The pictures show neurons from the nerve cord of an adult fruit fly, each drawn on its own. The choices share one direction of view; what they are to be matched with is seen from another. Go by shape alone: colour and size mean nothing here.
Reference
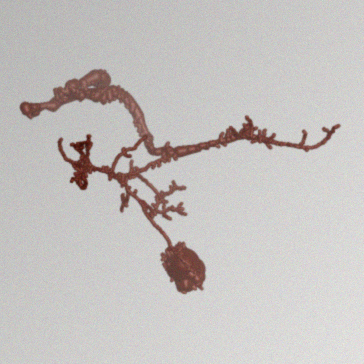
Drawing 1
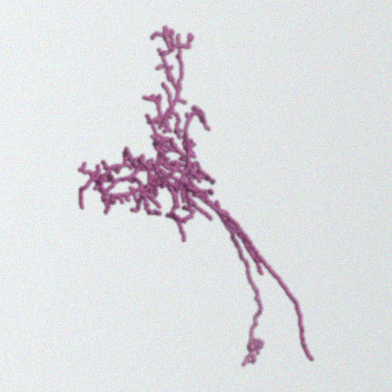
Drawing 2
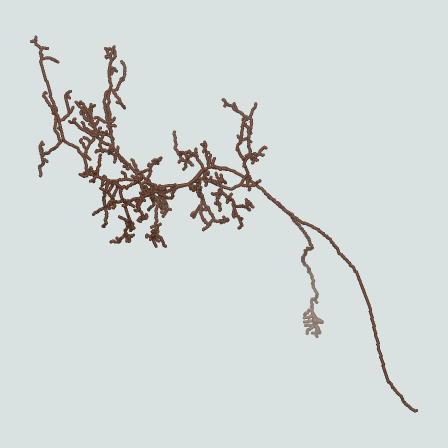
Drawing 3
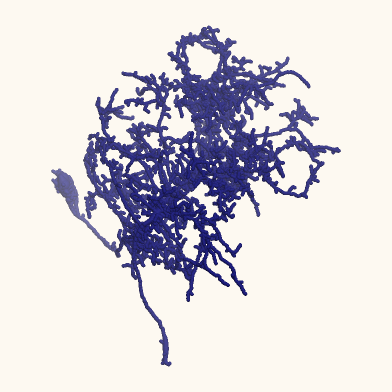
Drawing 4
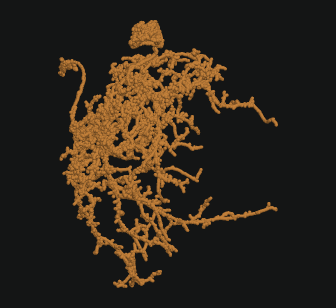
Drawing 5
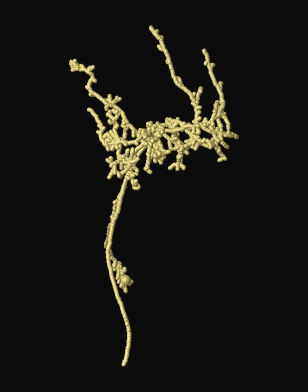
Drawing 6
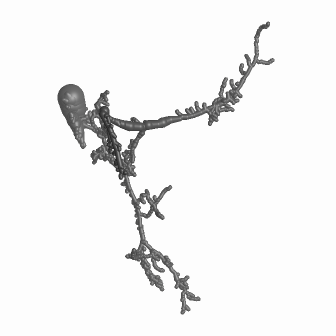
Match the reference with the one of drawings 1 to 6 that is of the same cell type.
6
